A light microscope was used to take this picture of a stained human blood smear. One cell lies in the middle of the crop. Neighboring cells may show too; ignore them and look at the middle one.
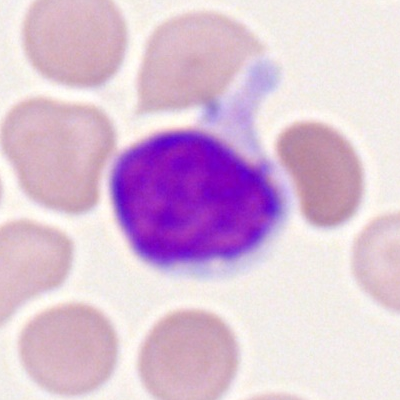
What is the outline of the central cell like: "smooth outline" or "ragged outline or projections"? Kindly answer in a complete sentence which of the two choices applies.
Rough rather than smooth is the outline of this cell.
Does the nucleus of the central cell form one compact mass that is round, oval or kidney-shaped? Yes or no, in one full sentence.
Yes, there is one compact nucleus, round, oval or kidney-shaped, in this cell.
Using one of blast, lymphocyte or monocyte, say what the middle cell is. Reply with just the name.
lymphocyte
